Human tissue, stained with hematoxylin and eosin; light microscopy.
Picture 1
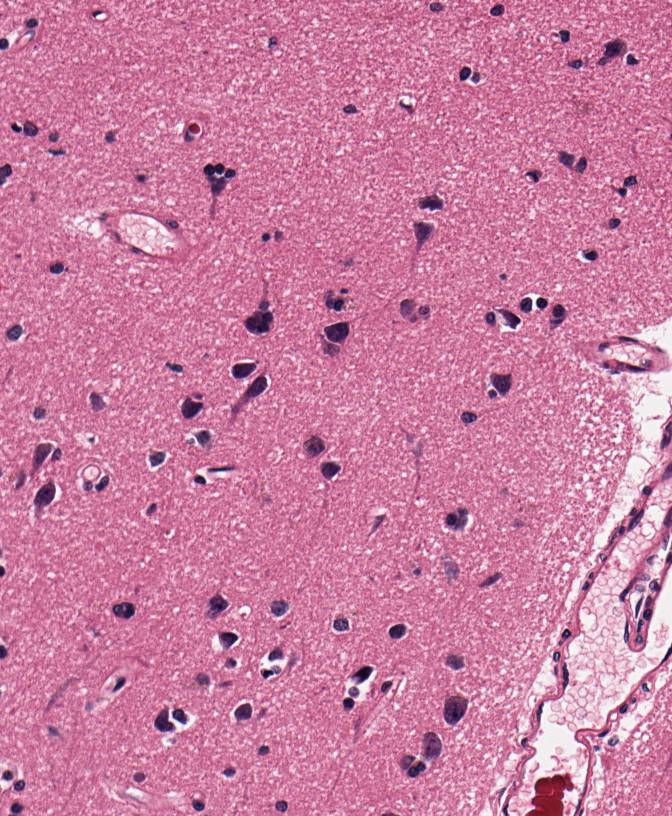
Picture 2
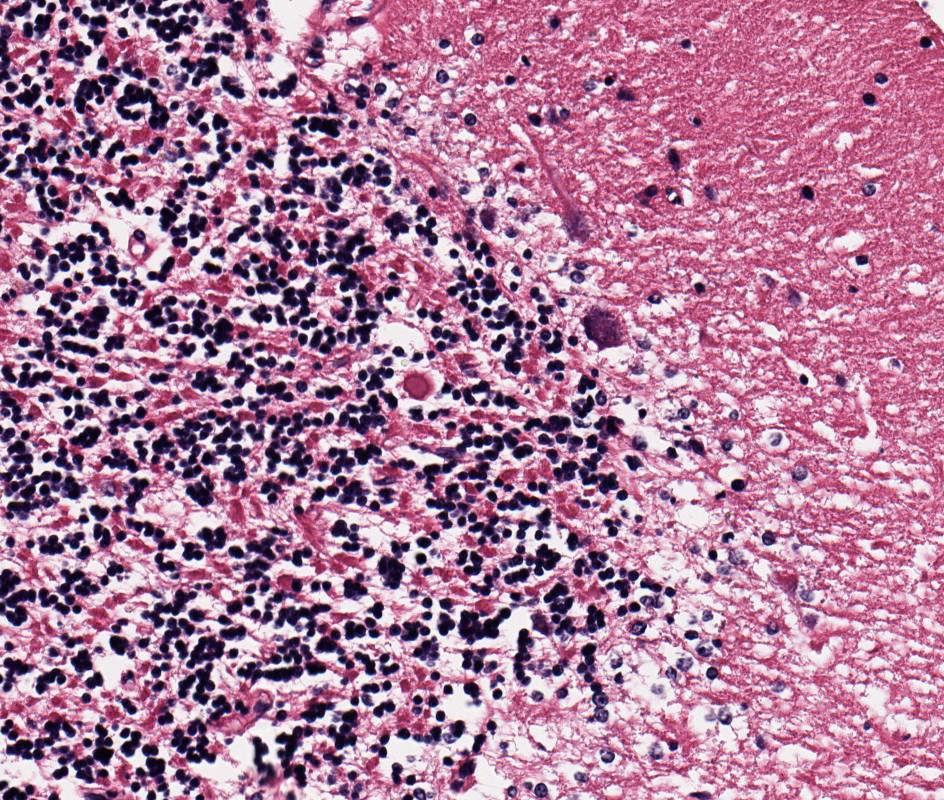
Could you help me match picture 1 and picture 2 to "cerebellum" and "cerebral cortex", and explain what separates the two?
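As I see it, picture 1 is cerebral cortex and picture 2 is cerebellum. Most of picture 1 is finely granular pink neuropil, its cells scattered singly rather than forming glands or other units. Through the middle I notice neurons with dark triangular cell bodies, several sending one tapering process upward, and between them many small round dark nuclei with little visible cytoplasm. Picture 2 is split along a diagonal into a densely cellular dark zone on the left and a pale, sparsely cellular pink zone at upper right. That left zone is crowded with small, round, darkly staining nuclei with scarcely any visible cytoplasm, and irregular pink strands and patches of fibrillary material run between their clusters. Right on the boundary, just right of centre, I find a single large cell body with dark purple cytoplasm.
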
